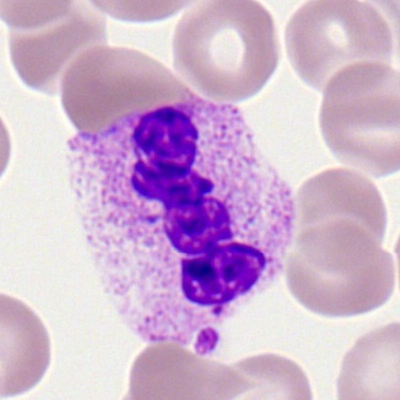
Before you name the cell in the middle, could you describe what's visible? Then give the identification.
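An irregular, somewhat angular outline bounds the cell. A chain of nuclear lobes runs from its top to its bottom, within plentiful pale pinkish-lilac cytoplasm. A small dark purple round body lies at the lower edge of the cell. It is a segmented neutrophil.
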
